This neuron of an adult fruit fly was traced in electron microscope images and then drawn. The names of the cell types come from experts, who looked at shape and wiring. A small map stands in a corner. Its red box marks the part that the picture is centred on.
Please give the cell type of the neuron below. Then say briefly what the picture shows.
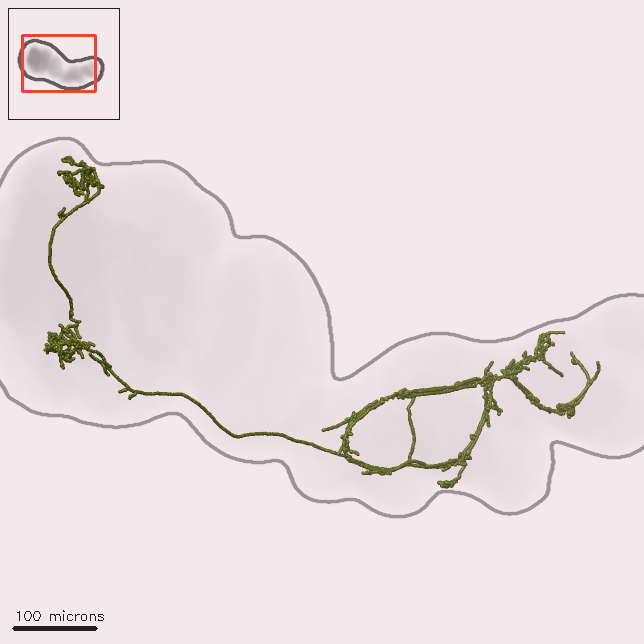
The cell type is AN05B101. It is an ascending neuron. By the scale bar it is about 700 microns wide in this view. The picture shows dozens of branch ends.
